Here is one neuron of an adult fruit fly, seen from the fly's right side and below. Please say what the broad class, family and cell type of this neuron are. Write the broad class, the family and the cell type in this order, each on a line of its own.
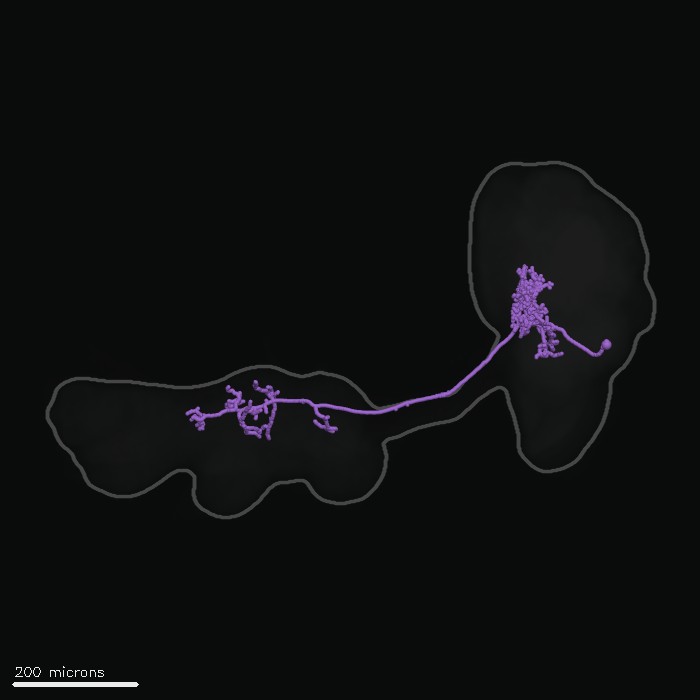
descending neuron
hemilineage MD3
DNge107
